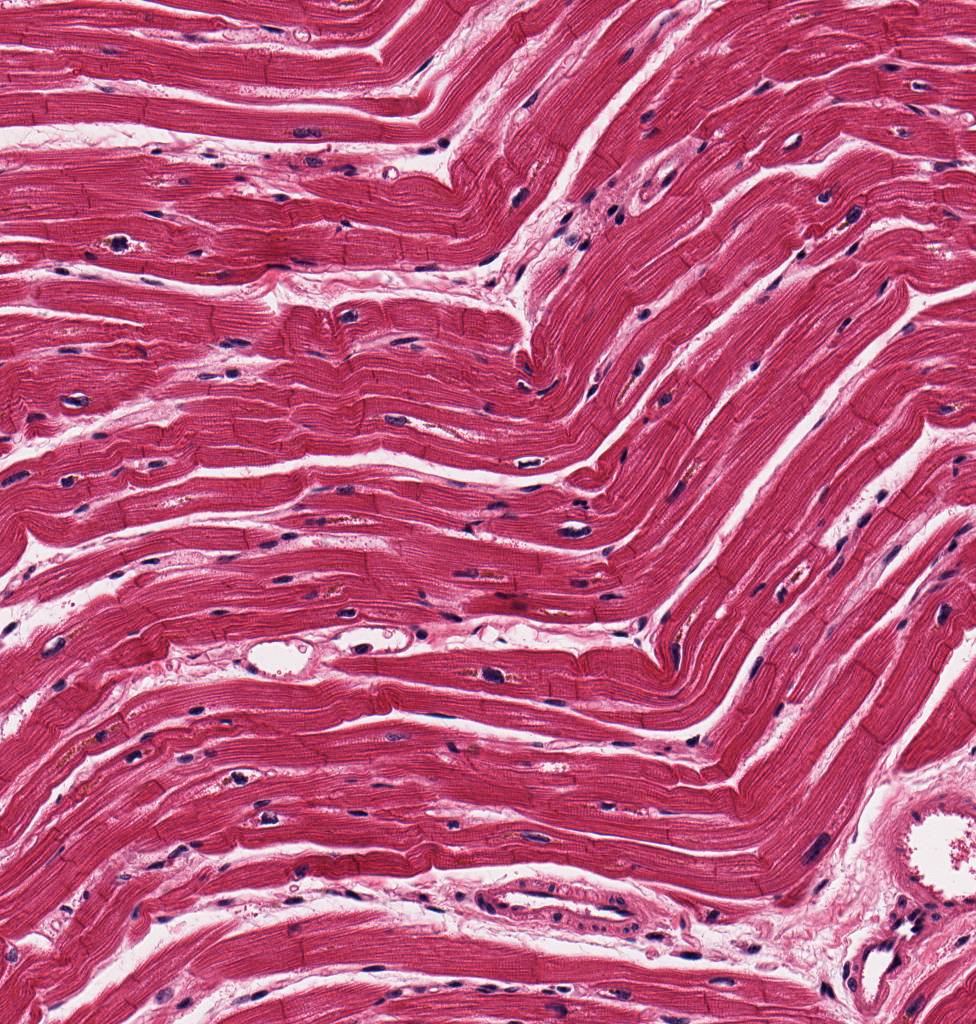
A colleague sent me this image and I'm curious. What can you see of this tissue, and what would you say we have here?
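First, the eosinophilic muscle fibres carry fine transverse cross-striations along their length. Second, dark transverse intercalated discs cross them at intervals, often stepwise. Third, many fibres branch and join neighbouring fibres rather than running as separate parallel cylinders. Fourth, small golden-brown granules lie at the poles of some central nuclei. This is atrial appendage of the heart.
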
